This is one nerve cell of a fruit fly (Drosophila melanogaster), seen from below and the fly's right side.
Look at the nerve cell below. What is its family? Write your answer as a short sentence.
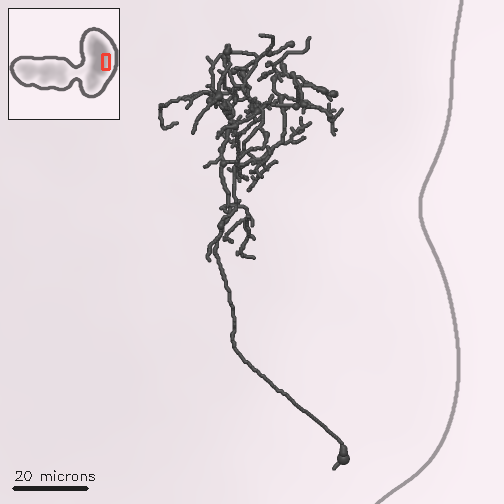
The family is hemilineage EBa1.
